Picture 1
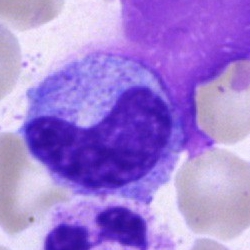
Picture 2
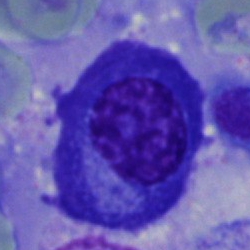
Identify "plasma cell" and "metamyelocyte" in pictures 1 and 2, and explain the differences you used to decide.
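Picture 1 is a metamyelocyte; picture 2 is a plasma cell. The metamyelocyte has a kidney-shaped nucleus indented on its upper side, with no visible nucleoli.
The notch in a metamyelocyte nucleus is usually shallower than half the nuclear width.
Its chromatin is dark purple and coarsely clumped, whereas in the plasma cell the chromatin is coarse and gathered into dark patches separated by paler spaces.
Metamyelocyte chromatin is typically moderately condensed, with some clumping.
The cytoplasm of the metamyelocyte is moderate in amount, pale bluish-lilac and free of clear vacuoles; that of the plasma cell is abundant, deep blue and without visible granules.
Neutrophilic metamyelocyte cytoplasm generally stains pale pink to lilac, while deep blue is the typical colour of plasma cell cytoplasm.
In the plasma cell, a paler zone of cytoplasm lies against the lower side of the nucleus.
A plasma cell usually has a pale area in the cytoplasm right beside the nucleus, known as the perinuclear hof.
The metamyelocyte has a rounded, smooth outline, while small knob-like projections stick out along the left edge of the plasma cell.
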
